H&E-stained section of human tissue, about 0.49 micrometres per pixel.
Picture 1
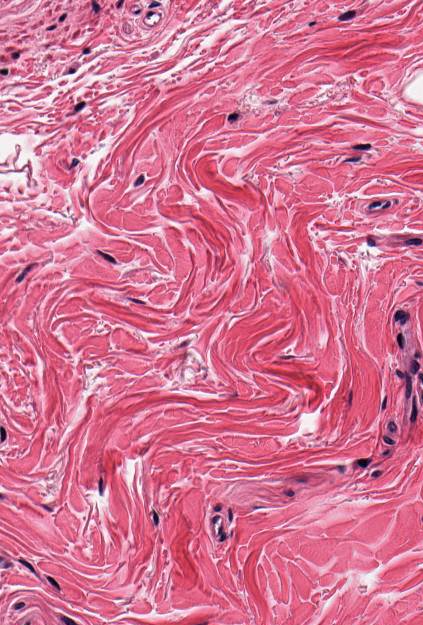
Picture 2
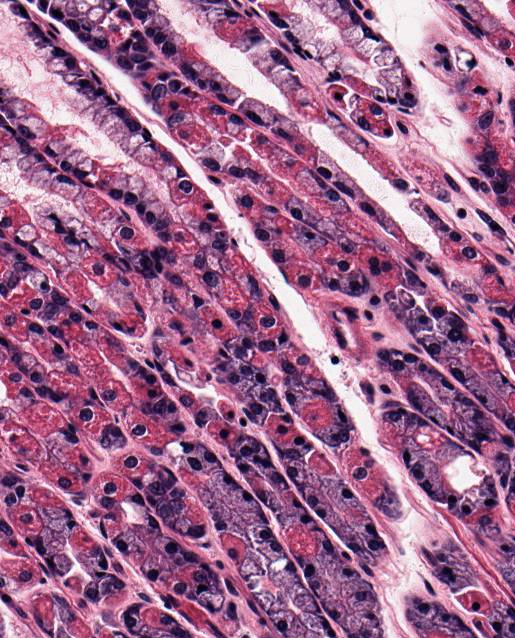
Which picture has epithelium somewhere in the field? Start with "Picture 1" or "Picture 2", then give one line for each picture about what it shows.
Picture 2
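In picture 1: No epithelium is present anywhere in the field.
In picture 2: Cells with pale, foamy cytoplasm line the glands in the upper left corner.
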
